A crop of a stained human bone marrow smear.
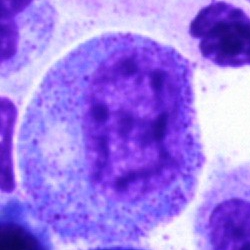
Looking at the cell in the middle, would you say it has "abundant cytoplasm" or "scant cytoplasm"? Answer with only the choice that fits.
Abundant cytoplasm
